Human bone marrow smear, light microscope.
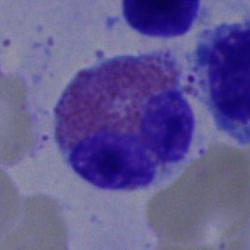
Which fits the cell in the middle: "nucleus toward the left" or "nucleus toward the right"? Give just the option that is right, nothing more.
Nucleus toward the right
